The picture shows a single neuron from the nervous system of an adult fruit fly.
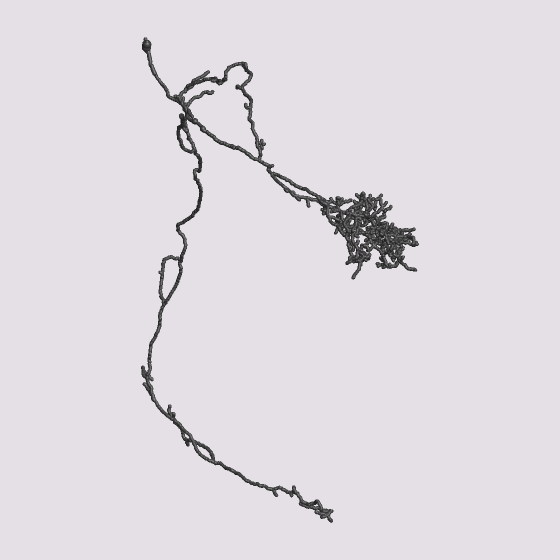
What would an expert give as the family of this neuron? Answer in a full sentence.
The family is hemilineage LHp2.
